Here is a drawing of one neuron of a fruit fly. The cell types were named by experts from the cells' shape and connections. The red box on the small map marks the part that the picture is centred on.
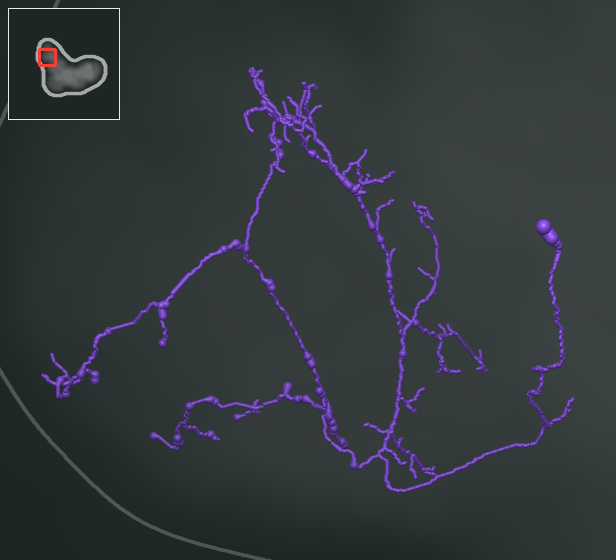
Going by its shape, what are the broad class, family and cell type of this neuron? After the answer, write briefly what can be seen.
This is a nerve-cord intrinsic neuron. Its family is hemilineage 14A. Its cell type is IN14A065. Its cell body lies on the right of the picture. The picture shows dozens of branch ends.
